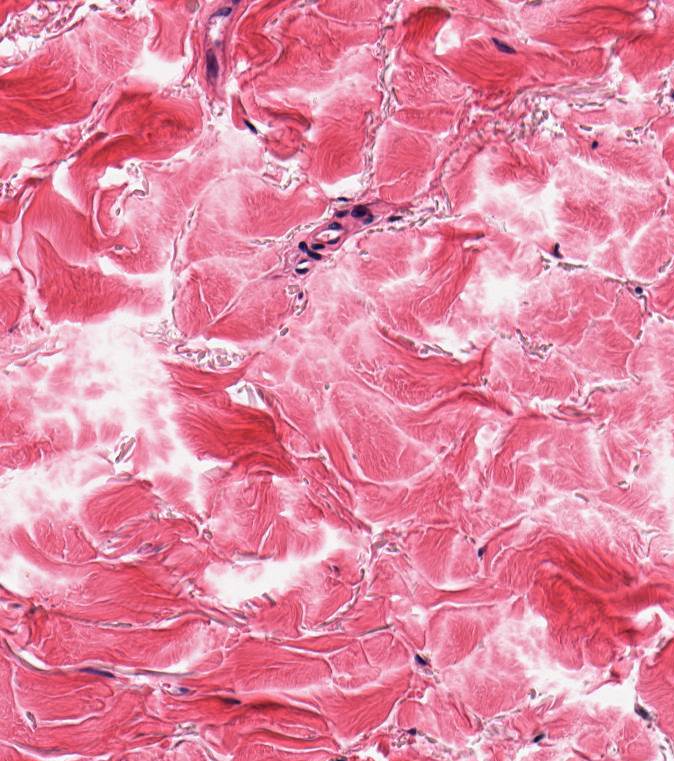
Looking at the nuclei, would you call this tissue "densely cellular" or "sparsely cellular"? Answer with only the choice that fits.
Sparsely cellular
